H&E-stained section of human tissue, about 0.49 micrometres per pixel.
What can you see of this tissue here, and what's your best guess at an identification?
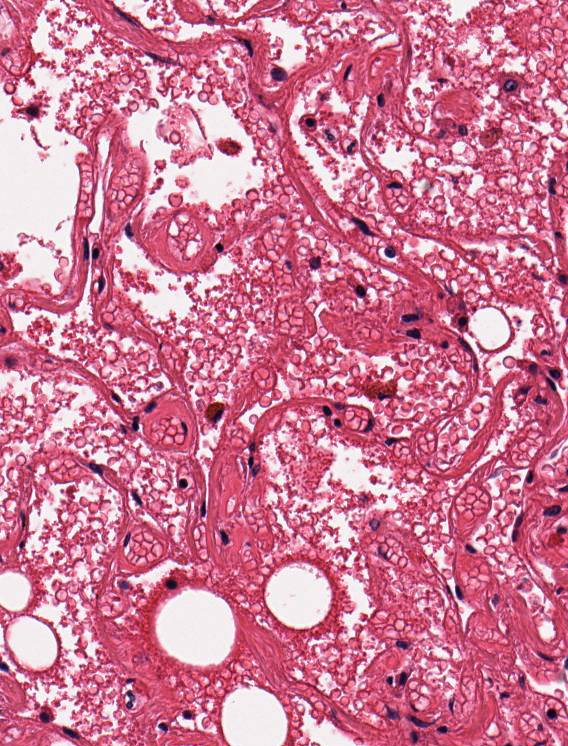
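Thin, wavy pink septa divide this field into irregular spaces. Nuclei within the septa are small, dark and mostly elongated. Among the red cells lie a few cells with brown granular cytoplasm, one just left of centre. In the lower left, several round, sharply outlined empty holes appear. The tissue is lung.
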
